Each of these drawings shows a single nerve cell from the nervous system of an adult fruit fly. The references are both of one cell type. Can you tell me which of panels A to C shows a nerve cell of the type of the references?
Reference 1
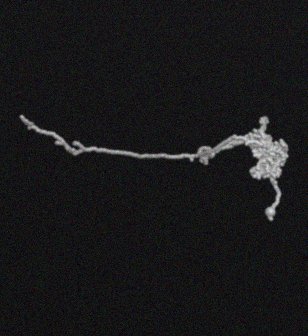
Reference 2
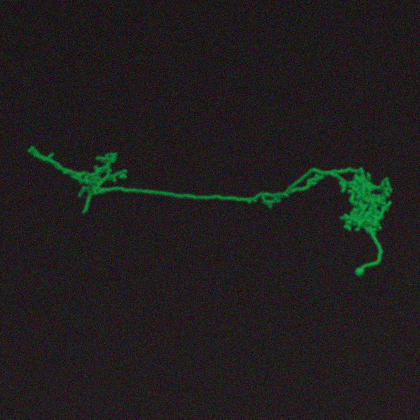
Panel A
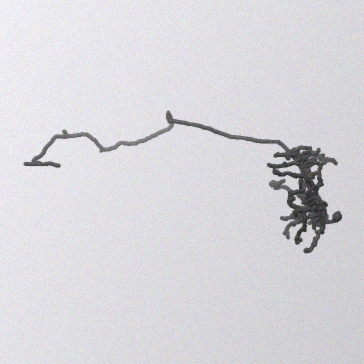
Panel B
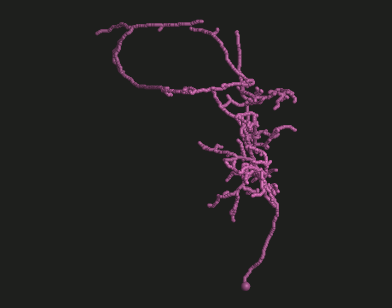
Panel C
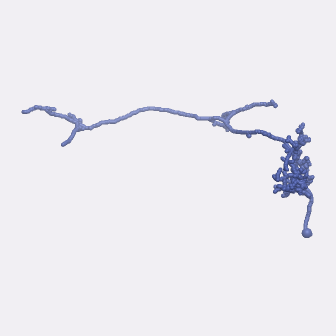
C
